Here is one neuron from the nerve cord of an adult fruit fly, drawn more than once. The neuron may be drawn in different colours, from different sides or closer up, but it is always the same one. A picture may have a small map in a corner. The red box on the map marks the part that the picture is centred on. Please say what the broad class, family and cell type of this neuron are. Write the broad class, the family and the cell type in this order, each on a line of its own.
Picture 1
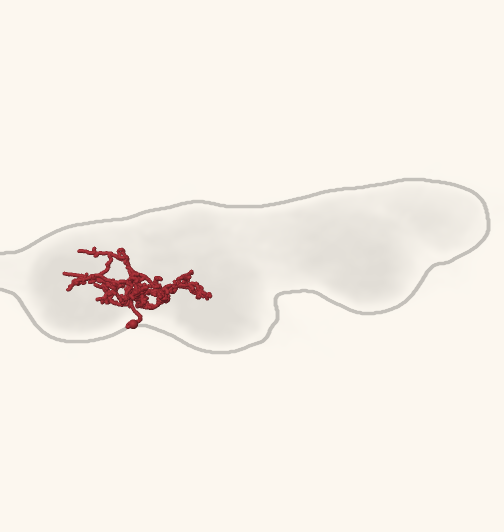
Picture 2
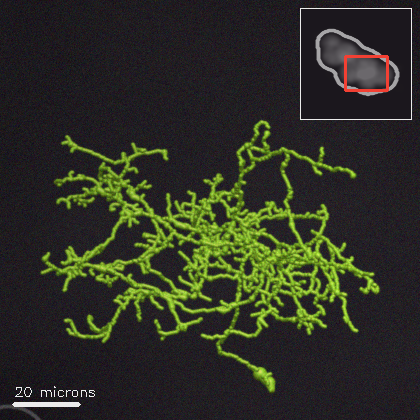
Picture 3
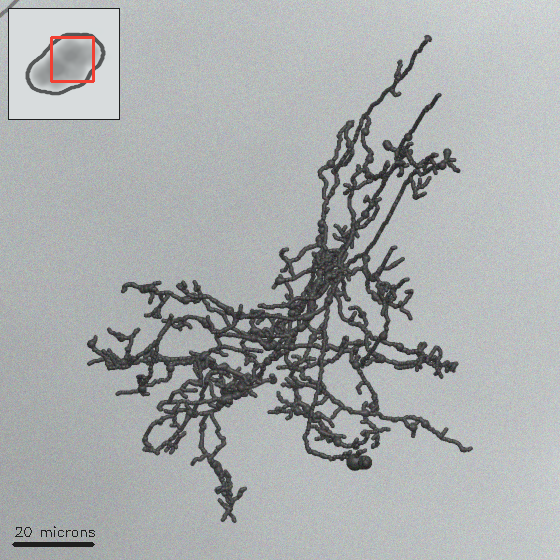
nerve-cord intrinsic neuron
hemilineage 00A
IN00A035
